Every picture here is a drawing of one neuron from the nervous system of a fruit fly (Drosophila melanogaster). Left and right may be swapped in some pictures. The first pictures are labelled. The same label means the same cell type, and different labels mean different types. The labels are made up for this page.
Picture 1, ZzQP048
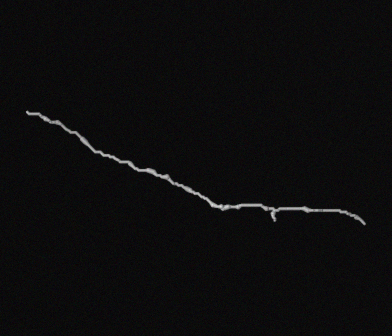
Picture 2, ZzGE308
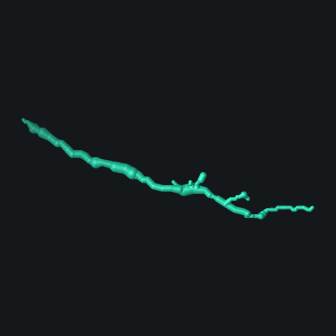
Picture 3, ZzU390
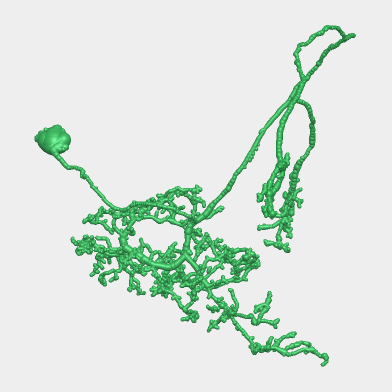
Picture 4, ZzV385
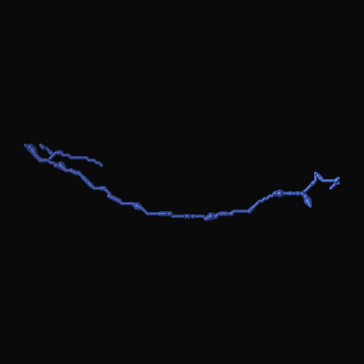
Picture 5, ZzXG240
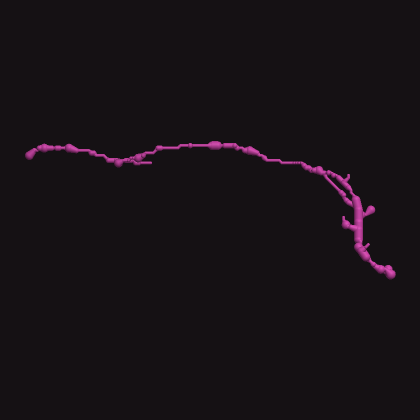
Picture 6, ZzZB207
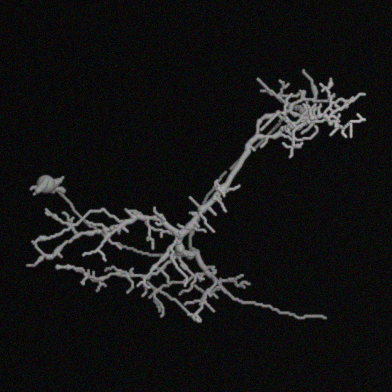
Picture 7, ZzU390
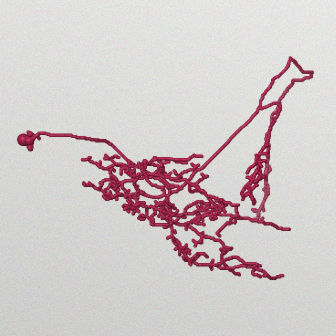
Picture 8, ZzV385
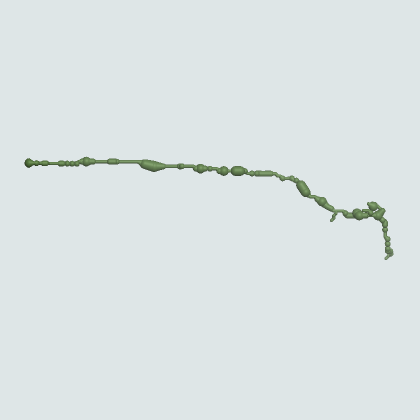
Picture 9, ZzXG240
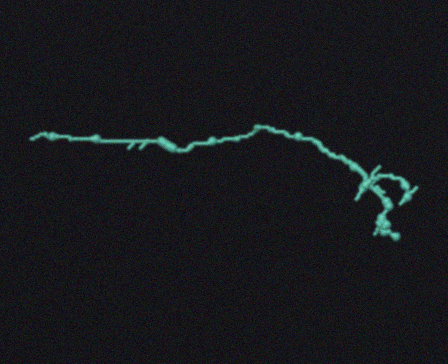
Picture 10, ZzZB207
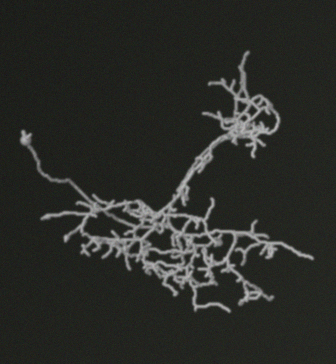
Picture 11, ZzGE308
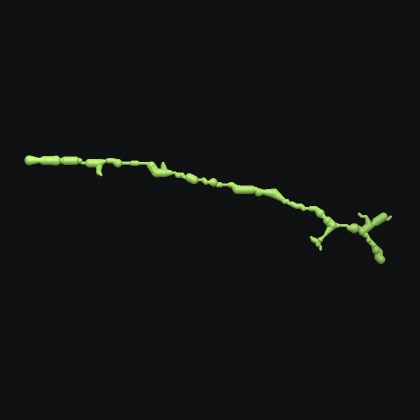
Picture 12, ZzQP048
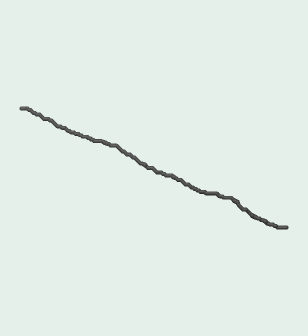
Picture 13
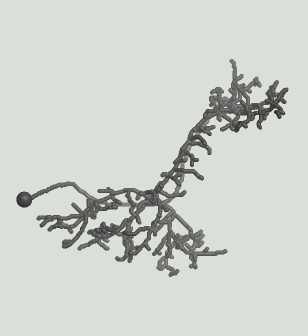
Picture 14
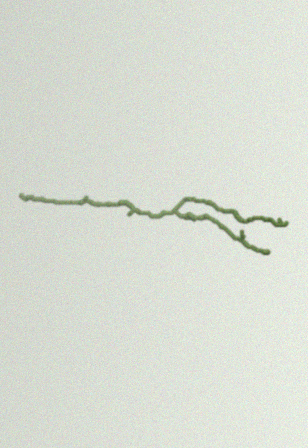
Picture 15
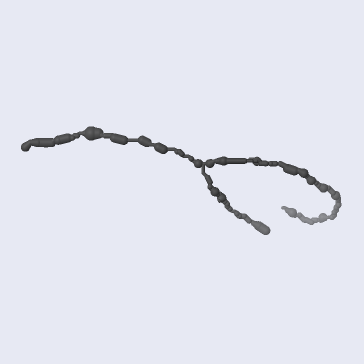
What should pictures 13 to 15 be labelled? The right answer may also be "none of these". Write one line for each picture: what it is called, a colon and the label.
13: ZzZB207
14: ZzGE308
15: ZzGE308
